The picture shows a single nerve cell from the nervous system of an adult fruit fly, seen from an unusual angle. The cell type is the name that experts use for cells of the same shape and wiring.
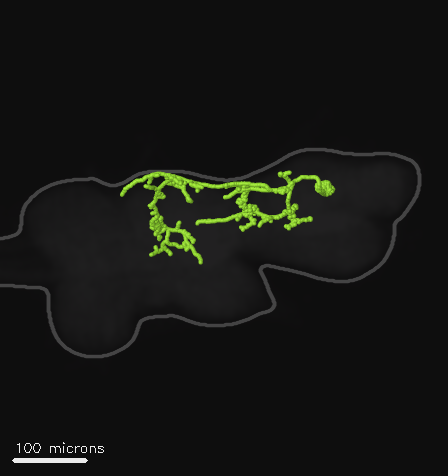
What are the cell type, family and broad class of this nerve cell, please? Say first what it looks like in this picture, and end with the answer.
It lies in the nerve cord. By the scale bar it is about 300 microns wide in this view. It is of cell type IN19B002. The family is hemilineage 19B. Its broad class is nerve-cord intrinsic neuron.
